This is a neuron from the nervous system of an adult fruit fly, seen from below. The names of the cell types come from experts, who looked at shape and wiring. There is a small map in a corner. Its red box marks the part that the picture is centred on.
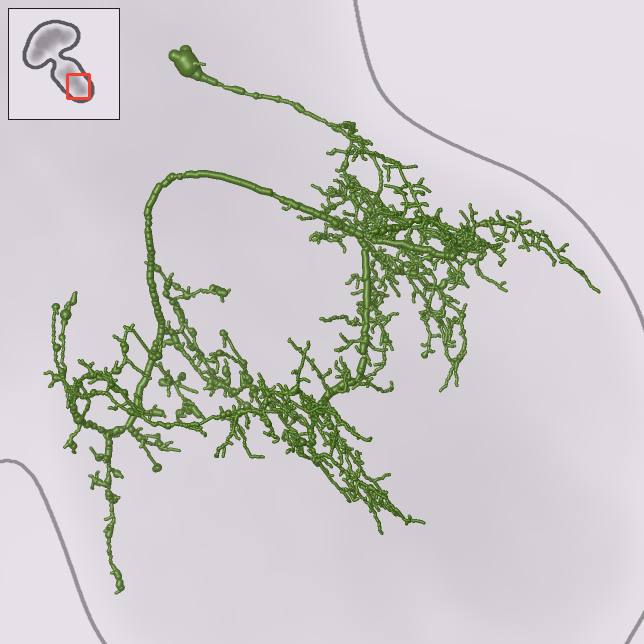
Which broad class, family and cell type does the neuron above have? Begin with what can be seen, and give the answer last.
It is in the nerve cord and does not reach the brain. Its cell body lies at the upper left of the picture. The picture shows more than a hundred branch ends. It is a nerve-cord intrinsic neuron. The family is hemilineage 19B. The cell type is IN19B015.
